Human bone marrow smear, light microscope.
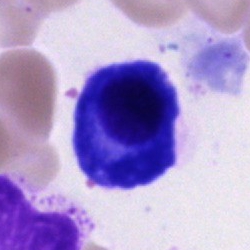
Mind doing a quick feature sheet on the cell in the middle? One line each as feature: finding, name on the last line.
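Outline: roughly round, edge slightly uneven and bumpy
Chromatin: very dark and dense, little internal detail
Cytoplasm: paler curved zone just below the nucleus
Granules: none distinct
Name: plasma cell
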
